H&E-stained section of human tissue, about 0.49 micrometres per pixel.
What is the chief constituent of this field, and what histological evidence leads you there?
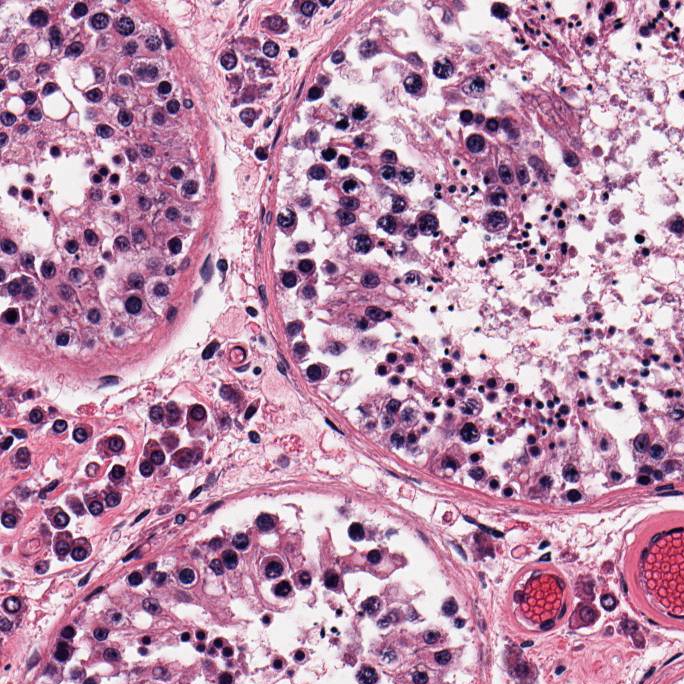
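Seminiferous tubule: parts of three large rounded tubules take up most of the field, with narrow interstitial strips between. Thin pink lamellated walls with flattened, spindle-shaped nuclei enclose a multilayered epithelium of rounded cells.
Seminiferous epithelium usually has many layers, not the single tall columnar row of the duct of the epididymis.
Larger cells have big round nuclei with coarse clumped chromatin.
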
